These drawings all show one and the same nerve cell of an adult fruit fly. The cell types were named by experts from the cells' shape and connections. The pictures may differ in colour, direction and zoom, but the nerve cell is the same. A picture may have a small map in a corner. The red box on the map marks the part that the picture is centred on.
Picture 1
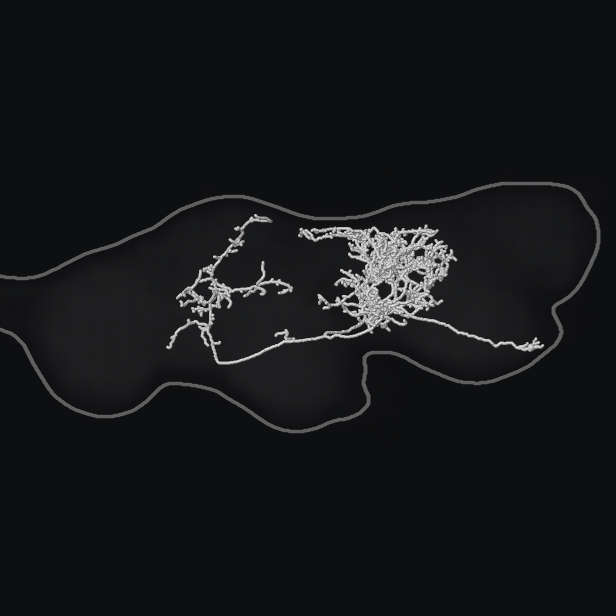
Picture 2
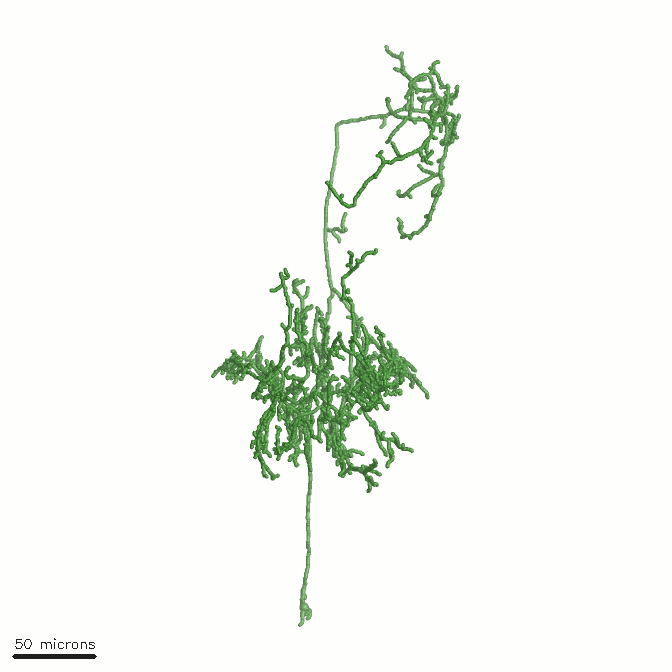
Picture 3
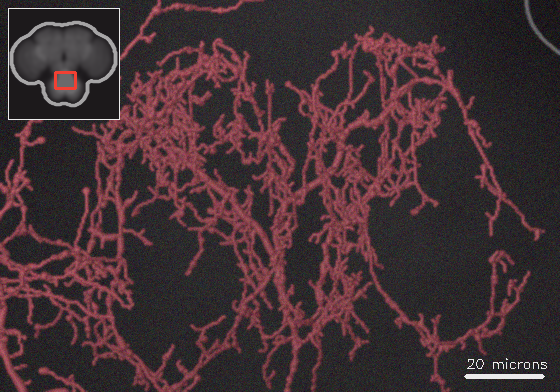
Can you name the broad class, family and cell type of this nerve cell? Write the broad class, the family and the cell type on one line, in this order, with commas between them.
nerve-cord intrinsic neuron, hemilineage 05B, IN05B016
